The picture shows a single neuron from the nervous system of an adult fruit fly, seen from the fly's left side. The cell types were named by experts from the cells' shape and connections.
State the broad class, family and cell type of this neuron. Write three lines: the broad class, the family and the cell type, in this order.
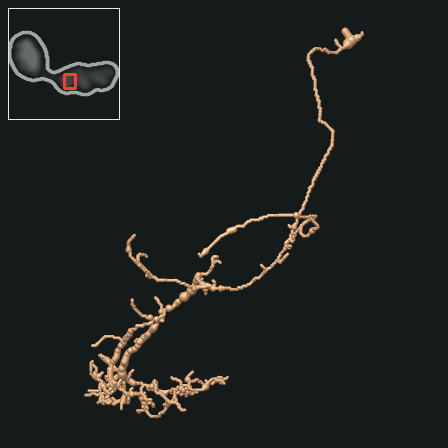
nerve-cord intrinsic neuron
hemilineage 23B
IN23B048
